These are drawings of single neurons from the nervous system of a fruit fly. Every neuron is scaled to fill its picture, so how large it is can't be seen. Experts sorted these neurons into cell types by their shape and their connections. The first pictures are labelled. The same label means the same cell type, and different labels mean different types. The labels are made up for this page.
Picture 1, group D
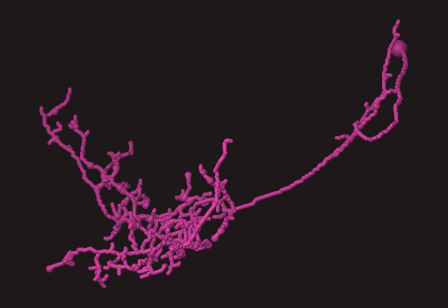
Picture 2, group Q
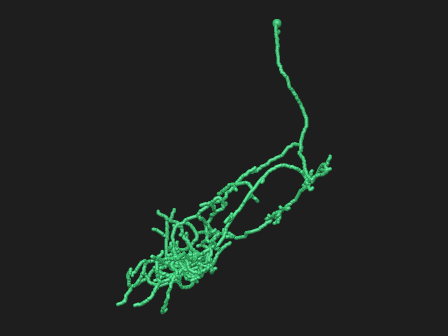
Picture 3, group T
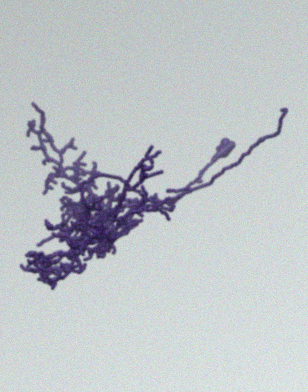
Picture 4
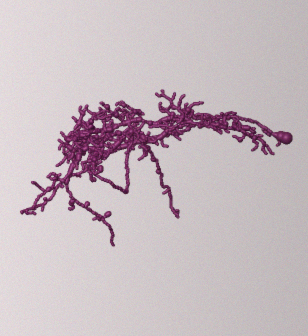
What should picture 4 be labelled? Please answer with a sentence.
It belongs to group T.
